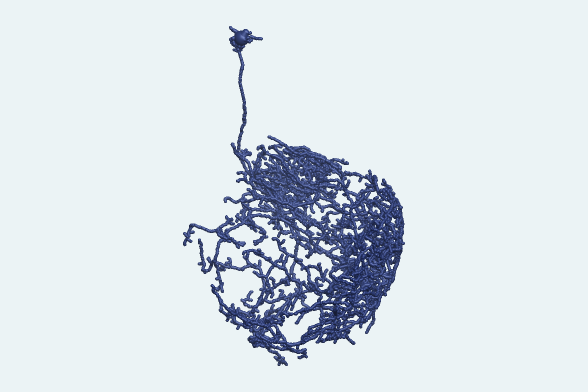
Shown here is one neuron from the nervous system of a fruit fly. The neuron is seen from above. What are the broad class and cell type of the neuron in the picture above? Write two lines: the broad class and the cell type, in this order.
central-brain intrinsic neuron
AVLP536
